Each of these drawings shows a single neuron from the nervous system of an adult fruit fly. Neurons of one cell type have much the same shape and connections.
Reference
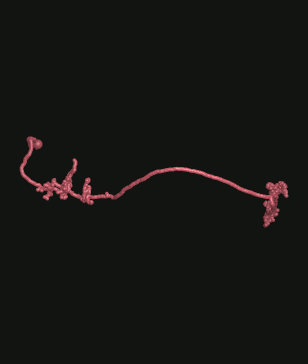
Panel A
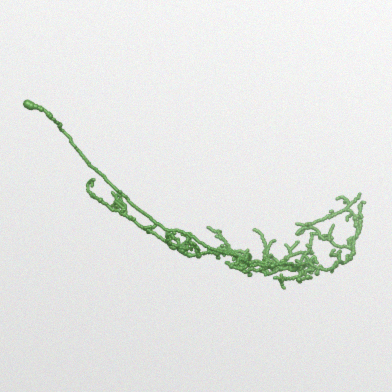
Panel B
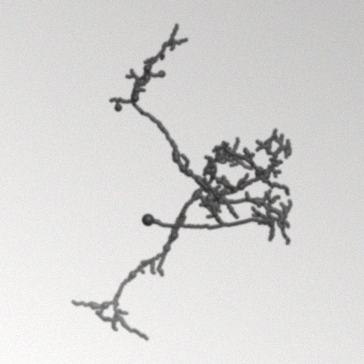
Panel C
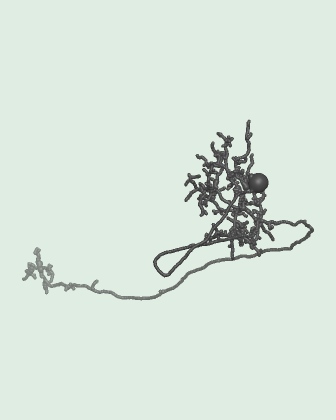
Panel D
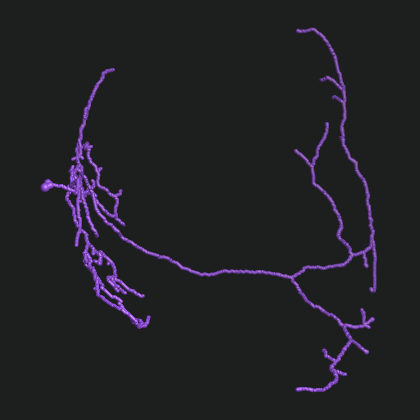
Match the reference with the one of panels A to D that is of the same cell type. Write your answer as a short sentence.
Panel C is of the same cell type.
